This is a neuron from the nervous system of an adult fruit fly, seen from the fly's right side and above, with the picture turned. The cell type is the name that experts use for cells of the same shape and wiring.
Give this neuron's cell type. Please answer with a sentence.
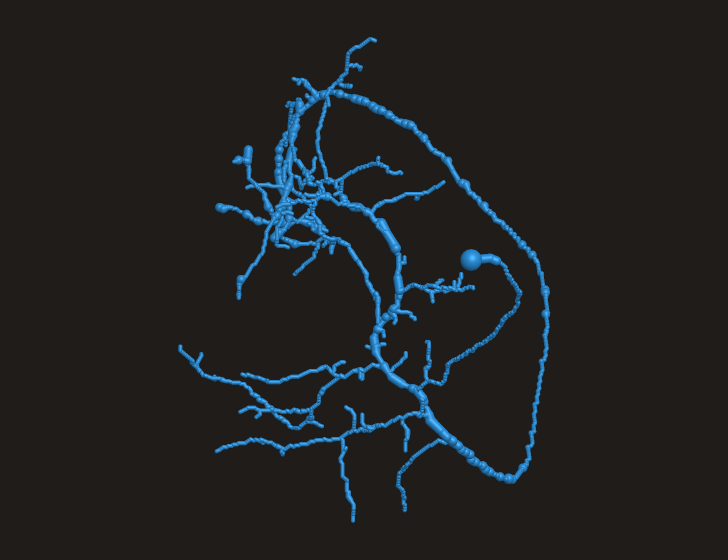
The cell type is IN01A073.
